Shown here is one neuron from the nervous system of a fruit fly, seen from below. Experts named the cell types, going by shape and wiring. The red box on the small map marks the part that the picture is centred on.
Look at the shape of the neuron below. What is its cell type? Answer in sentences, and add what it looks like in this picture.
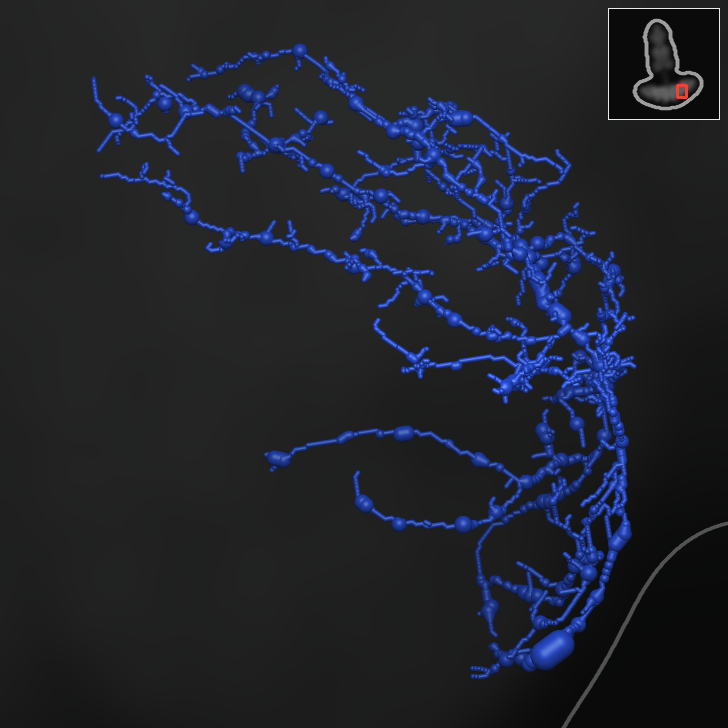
Its cell type is AVLP311_a2. It is a central-brain intrinsic neuron. Its cell body lies at the lower right of the picture. More than a hundred branch ends can be seen.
